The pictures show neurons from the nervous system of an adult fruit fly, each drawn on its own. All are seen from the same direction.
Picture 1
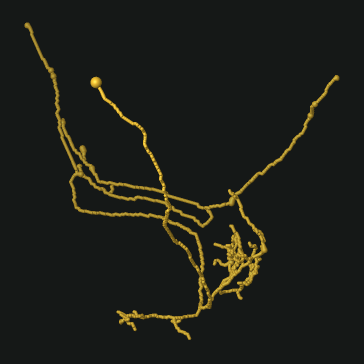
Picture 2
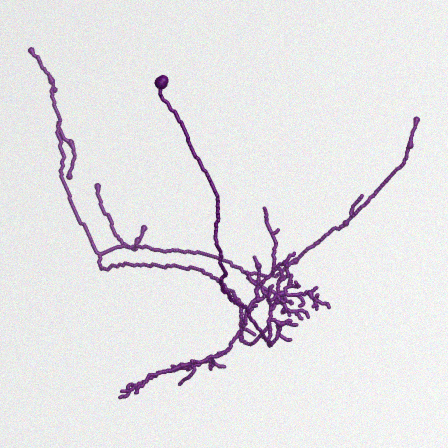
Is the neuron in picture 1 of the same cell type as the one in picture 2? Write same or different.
same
